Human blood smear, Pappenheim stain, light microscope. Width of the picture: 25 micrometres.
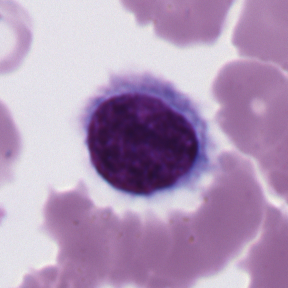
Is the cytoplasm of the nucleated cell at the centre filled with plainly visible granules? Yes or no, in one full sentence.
No, no granules can be seen in the cytoplasm of this cell.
